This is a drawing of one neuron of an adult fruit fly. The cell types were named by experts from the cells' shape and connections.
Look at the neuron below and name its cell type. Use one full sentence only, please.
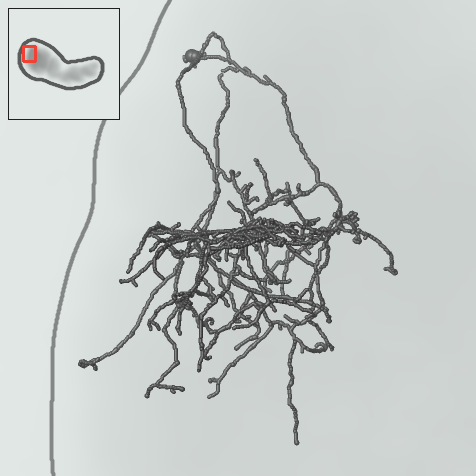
To the cell type CB0829 belongs this neuron.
